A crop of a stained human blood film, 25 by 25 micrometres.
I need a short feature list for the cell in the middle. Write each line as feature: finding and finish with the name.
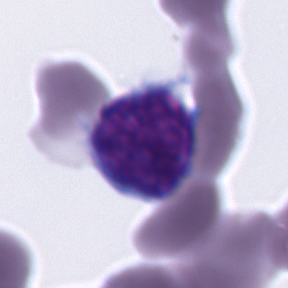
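Dark mass: purple, filling almost the whole cell
Pale rim: no clear band of cytoplasm around the mass
Vacuoles: none clearly seen
Upper edge: fine, short hair-like projections sticking out
Name: hairy cell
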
